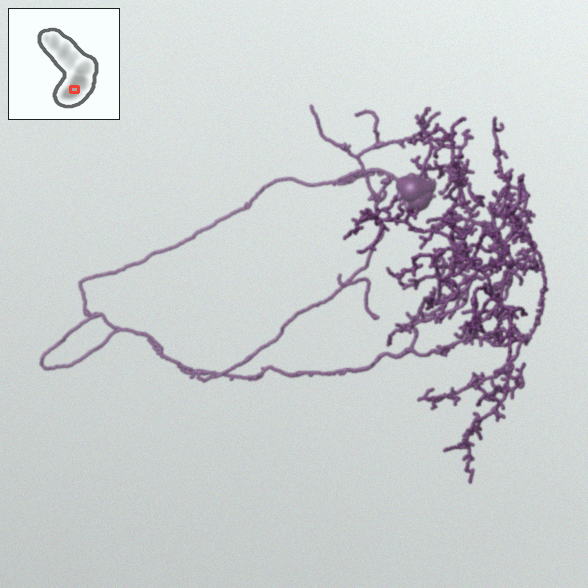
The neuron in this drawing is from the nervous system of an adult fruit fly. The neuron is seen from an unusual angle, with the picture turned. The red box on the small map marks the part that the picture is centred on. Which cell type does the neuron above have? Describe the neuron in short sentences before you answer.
As drawn here it is wider than it is tall. This is an optic-lobe intrinsic neuron. Its cell type is Li23.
